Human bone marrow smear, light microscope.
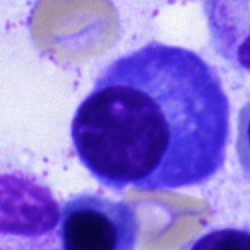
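Plasma cell, the central cell here. First, the outline is rounded and smooth. Second, the nucleus sits off-centre toward the left side. Third, the cytoplasm stains a deep blue. Finally, no granules are visible in that cytoplasm.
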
